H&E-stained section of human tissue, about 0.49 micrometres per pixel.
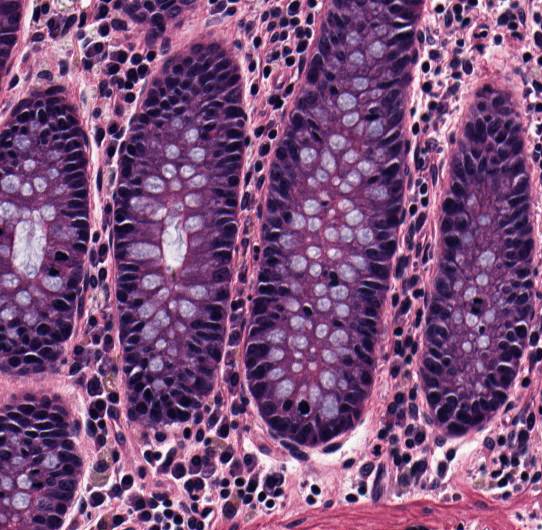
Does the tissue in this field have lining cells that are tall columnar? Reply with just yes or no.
Yes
